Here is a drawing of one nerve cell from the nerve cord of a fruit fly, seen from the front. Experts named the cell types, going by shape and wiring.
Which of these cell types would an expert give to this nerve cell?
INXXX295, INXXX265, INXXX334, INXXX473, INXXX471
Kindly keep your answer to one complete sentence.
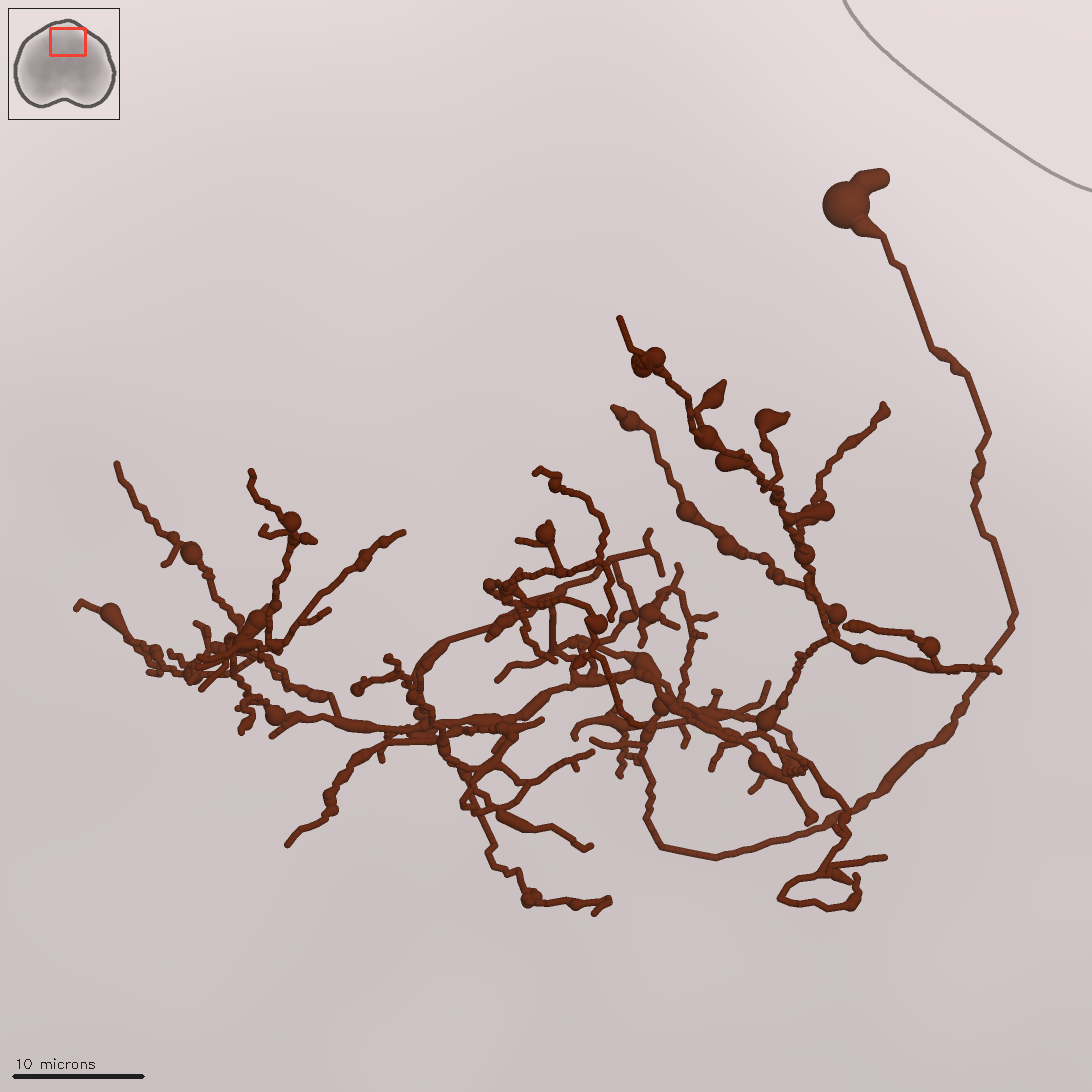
This nerve cell counts as a member of the cell type INXXX334.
